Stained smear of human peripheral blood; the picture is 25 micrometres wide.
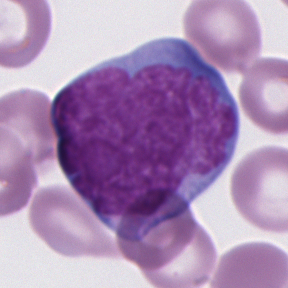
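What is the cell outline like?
Irregular, with several flattened, angular sides.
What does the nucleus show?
A bumpy, lobulated edge with shallow notches along its top, fine lacy chromatin without large dark blocks, and about 70% of the cell's area.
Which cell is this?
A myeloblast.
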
